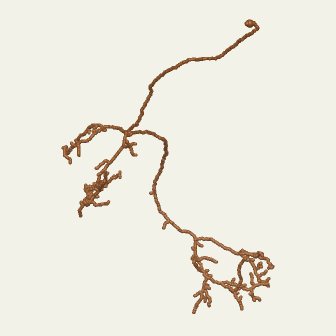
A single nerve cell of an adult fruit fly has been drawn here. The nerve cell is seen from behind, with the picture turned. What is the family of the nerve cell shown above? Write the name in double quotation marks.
"hemilineage DM6_posterior"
